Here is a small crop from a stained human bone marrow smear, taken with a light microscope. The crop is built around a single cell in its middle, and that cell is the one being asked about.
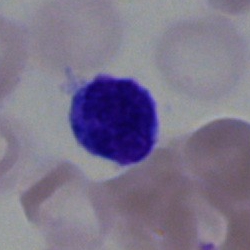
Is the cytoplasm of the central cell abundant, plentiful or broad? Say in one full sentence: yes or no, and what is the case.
No, its cytoplasm is scant rather than broad.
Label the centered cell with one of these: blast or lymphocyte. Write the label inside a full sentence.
The cell of interest, located centrally, is a lymphocyte.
